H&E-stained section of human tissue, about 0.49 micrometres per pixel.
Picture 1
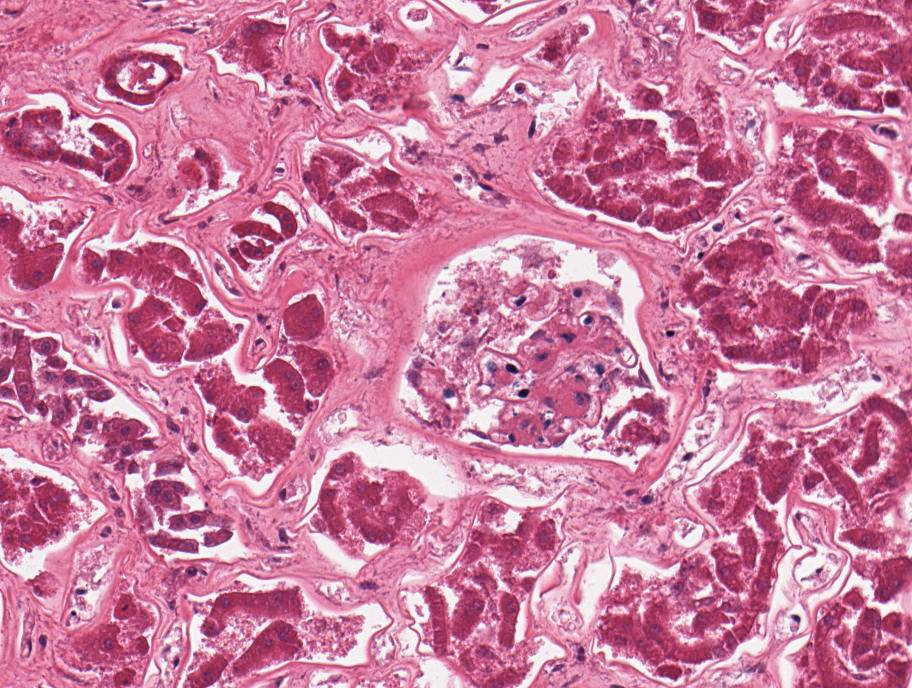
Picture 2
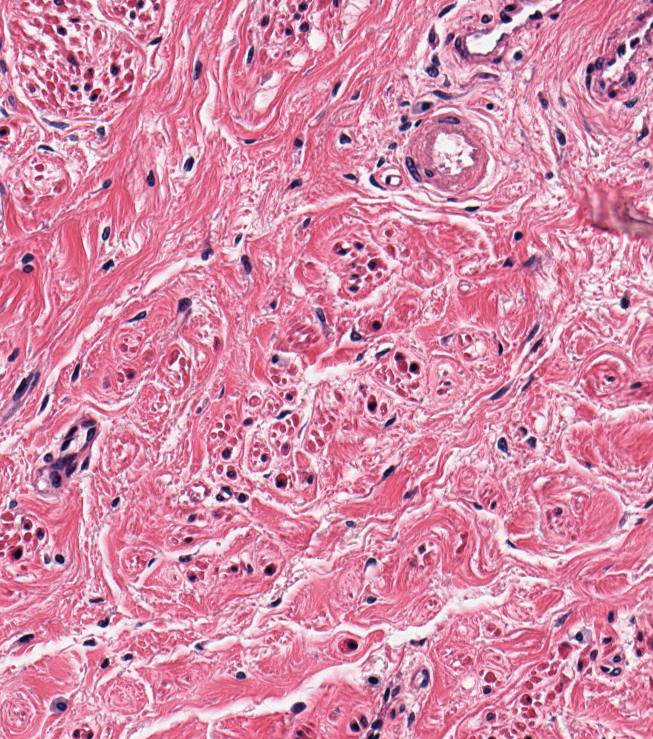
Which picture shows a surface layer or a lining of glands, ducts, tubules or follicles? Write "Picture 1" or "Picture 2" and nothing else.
Picture 1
